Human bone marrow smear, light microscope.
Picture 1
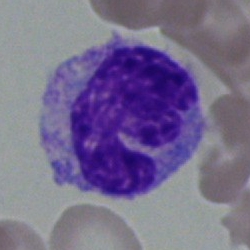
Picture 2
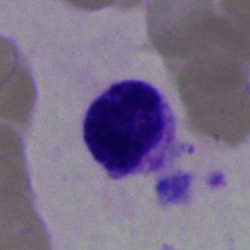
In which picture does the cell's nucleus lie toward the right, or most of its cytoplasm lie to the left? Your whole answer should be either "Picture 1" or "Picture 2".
Picture 1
